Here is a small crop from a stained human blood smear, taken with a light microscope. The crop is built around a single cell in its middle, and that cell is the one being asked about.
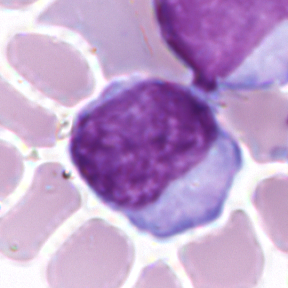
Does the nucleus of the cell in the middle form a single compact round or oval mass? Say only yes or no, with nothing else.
Yes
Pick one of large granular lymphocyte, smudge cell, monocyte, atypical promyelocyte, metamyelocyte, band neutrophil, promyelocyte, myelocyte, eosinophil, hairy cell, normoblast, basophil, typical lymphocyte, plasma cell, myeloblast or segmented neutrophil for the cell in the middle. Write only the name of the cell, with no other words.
plasma cell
